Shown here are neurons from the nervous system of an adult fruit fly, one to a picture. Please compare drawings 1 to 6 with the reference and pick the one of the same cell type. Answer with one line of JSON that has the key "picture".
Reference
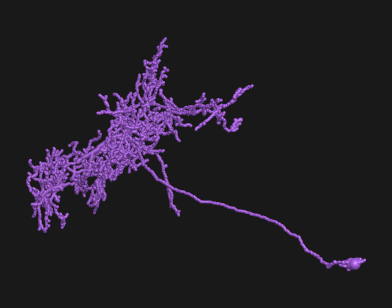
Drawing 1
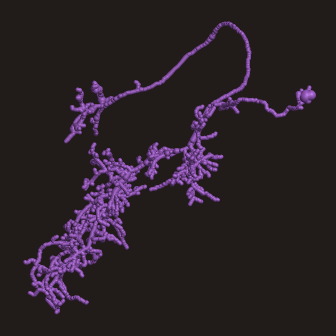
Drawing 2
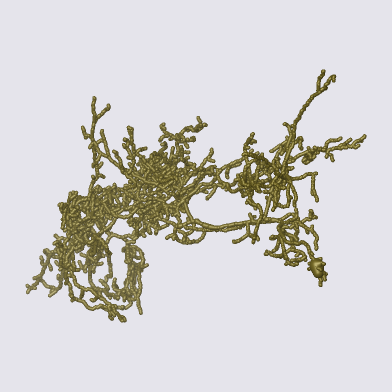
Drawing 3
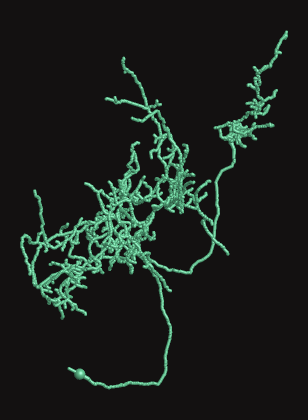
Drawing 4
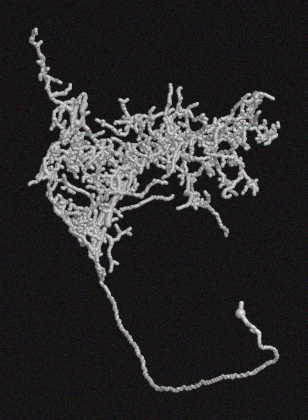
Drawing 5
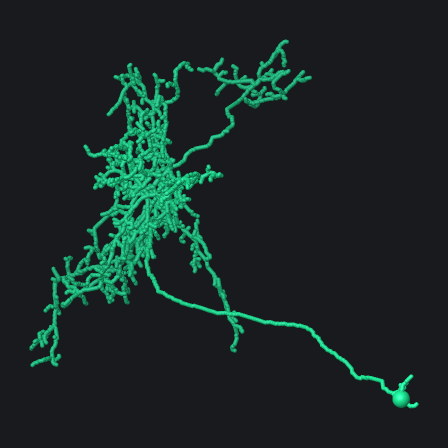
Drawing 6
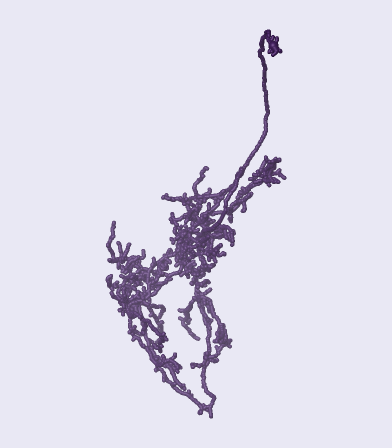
{"picture": 5}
